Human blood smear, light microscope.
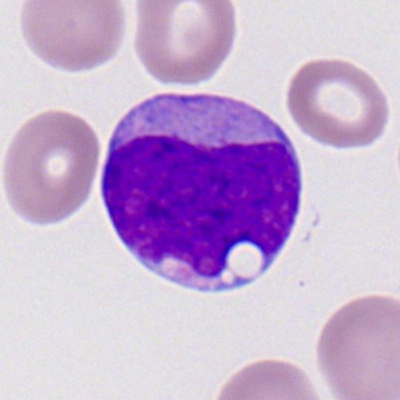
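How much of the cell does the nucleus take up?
Most of it.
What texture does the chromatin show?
Finely granular, not coarsely clumped.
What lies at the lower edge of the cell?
Two clear, round vacuoles.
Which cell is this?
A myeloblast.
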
